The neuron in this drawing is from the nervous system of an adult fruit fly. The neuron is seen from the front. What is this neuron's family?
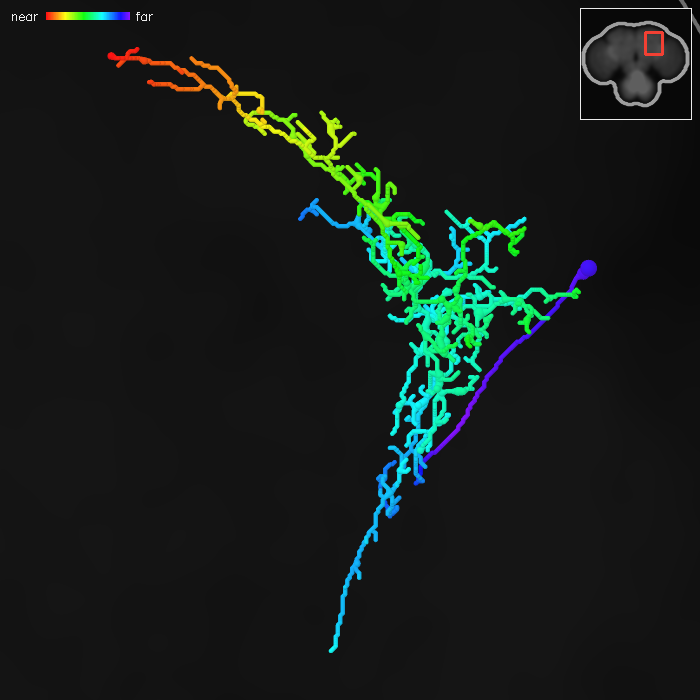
hemilineage VPNp&v1_posterior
